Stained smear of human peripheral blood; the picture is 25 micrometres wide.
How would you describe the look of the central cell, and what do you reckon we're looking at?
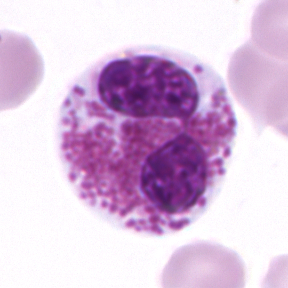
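First, the outline: round and smooth. Second, the lobes: one at the top of the cell, the other at the lower right, with no nucleoli visible in either. Third, the cytoplasm: most of it filled with many coarse, round granules. Last, the name: eosinophil.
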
